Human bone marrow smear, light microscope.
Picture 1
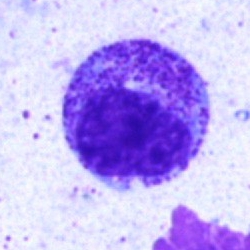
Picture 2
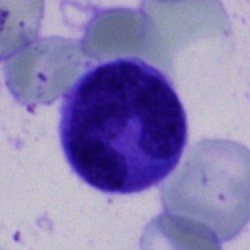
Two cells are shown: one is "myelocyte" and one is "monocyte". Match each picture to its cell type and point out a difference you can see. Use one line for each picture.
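In picture 1 we see a myelocyte: Many dark purple granules fill the cytoplasm.
In picture 2 we see a monocyte: No granules can be seen in the cytoplasm.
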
